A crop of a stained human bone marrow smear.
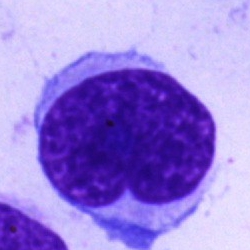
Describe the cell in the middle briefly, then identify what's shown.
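Roughly round outline. Nucleus occupies most of the cell. Chromatin finely textured, with small paler spaces; no coarse dense clumps. No granules visible in the cytoplasm. Blast.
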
